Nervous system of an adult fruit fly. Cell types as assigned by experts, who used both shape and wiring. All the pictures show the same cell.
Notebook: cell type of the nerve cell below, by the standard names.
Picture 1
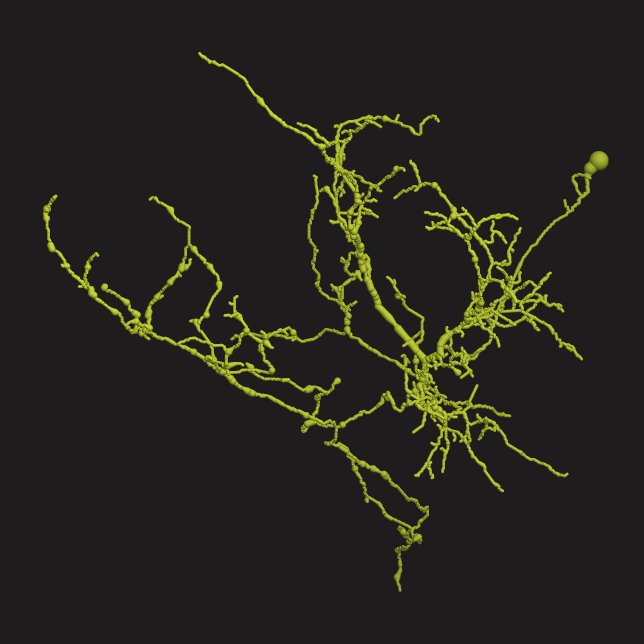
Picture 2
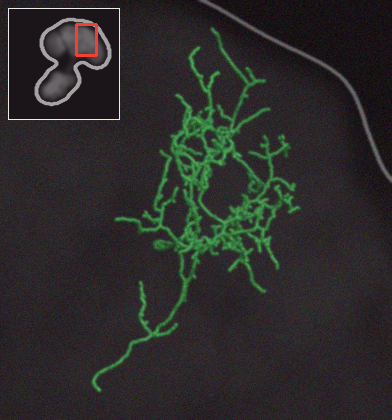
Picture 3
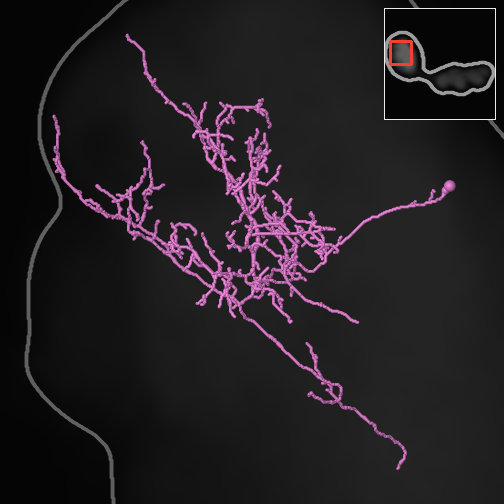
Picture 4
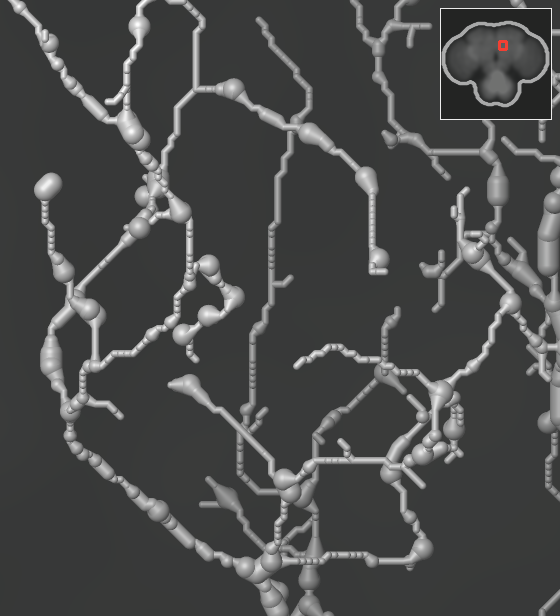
PVLP200m_a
